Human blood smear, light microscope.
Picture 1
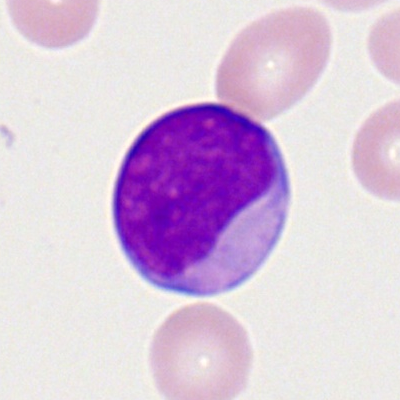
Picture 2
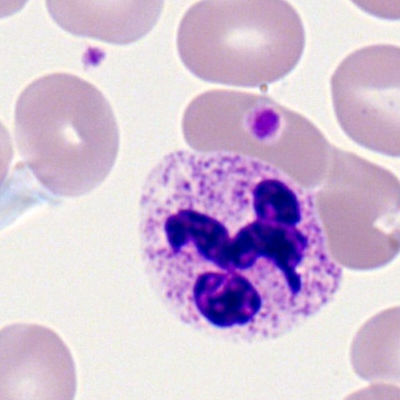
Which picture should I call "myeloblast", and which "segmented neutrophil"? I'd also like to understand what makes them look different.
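The myeloblast's in picture 1, and picture 2 is the segmented neutrophil. Both have smooth outlines, rounded-oval for the myeloblast and roughly round for the segmented neutrophil. The big difference is the cytoplasm: the myeloblast has only a scant crescent of it at its lower right, while in the segmented neutrophil abundant pale pink cytoplasm surrounds the nucleus on all sides.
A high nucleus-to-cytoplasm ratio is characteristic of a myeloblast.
No granules show in the myeloblast's cytoplasm, whereas the segmented neutrophil's is dotted with fine lilac-purple granules.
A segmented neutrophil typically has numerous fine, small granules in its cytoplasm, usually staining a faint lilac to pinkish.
In the segmented neutrophil the chromatin is dark purple and coarsely clumped, there are no visible nucleoli, and the cytoplasm has no vacuoles.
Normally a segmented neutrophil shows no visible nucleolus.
Also, a red cell touches the myeloblast at its upper right edge.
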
